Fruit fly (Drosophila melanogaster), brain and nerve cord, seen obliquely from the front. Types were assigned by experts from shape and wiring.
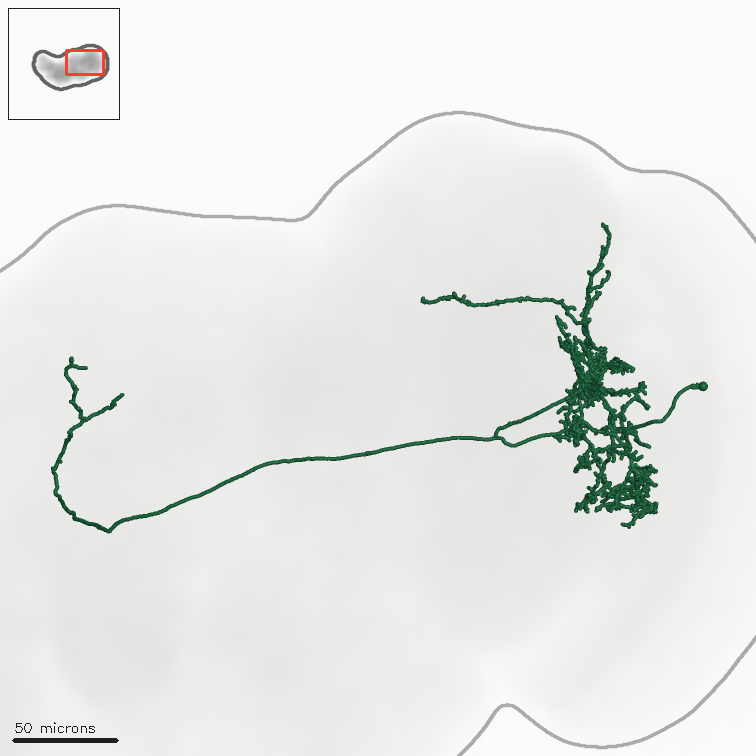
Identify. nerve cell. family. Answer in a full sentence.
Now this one: The family is hemilineage VLPl&d1_lateral.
